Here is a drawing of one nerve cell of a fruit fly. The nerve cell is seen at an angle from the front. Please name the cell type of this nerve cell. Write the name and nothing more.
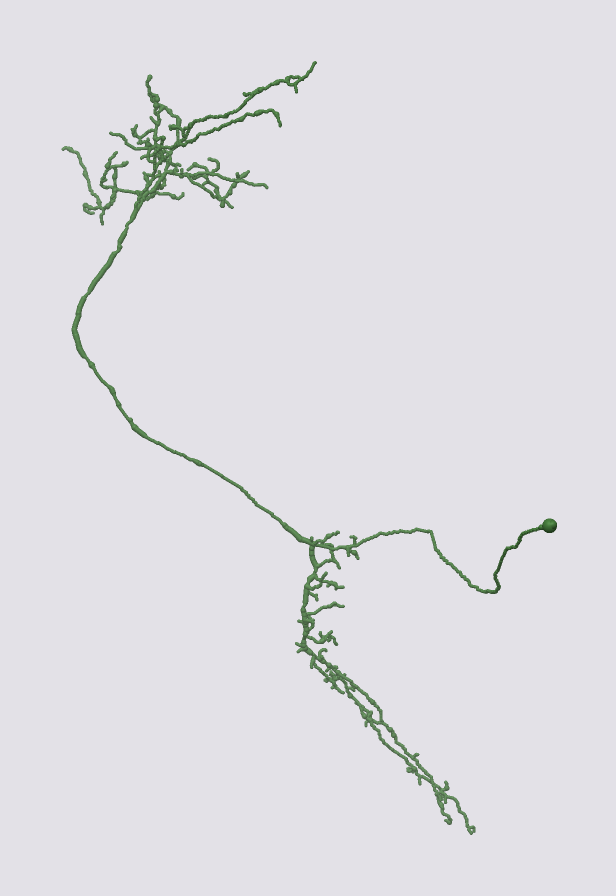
mAL_m6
